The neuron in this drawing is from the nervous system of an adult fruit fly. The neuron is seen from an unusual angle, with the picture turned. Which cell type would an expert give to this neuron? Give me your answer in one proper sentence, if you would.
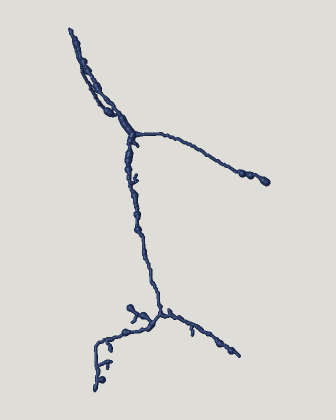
This neuron counts as a member of the cell type SNta43.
